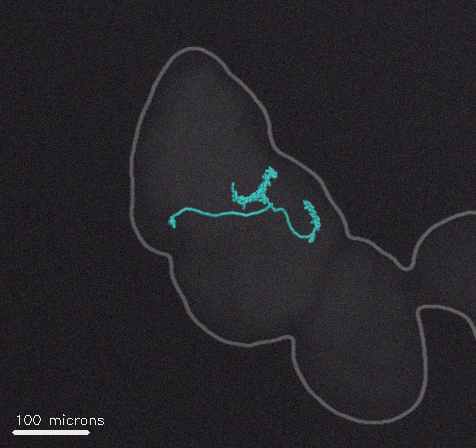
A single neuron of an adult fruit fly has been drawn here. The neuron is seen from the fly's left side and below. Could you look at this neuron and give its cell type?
PS052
